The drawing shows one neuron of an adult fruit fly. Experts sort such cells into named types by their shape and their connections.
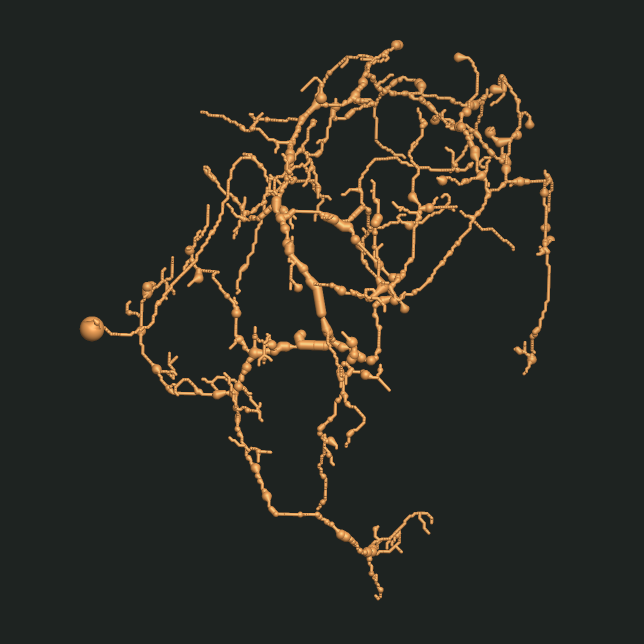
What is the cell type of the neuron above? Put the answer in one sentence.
The cell type is IN03A060.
